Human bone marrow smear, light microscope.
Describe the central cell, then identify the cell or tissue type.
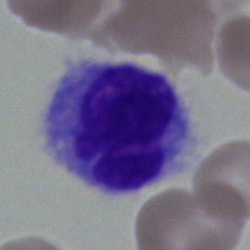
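Outline roughly round; left edge uneven and frayed. Nucleus fills most of the cell, off-centre to the right, with a fold or groove crossing its lower part. Chromatin dense dark purple, little clear space. Monocyte.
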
